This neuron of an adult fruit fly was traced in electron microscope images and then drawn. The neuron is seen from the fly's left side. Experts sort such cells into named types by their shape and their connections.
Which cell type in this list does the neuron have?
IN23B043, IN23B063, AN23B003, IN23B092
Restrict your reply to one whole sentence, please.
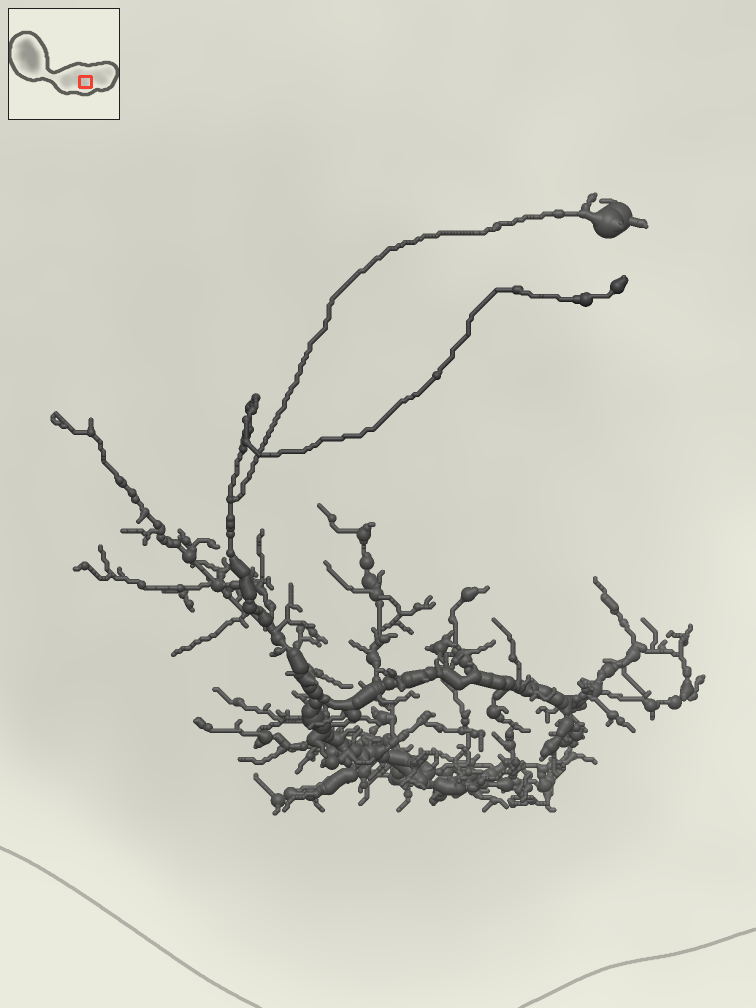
The type assigned to this neuron is IN23B043.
